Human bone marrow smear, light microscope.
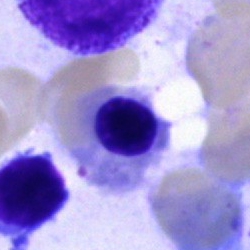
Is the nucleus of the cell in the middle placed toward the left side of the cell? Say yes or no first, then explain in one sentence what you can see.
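No. The nucleus sits off-centre, toward the right side of the cell.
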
